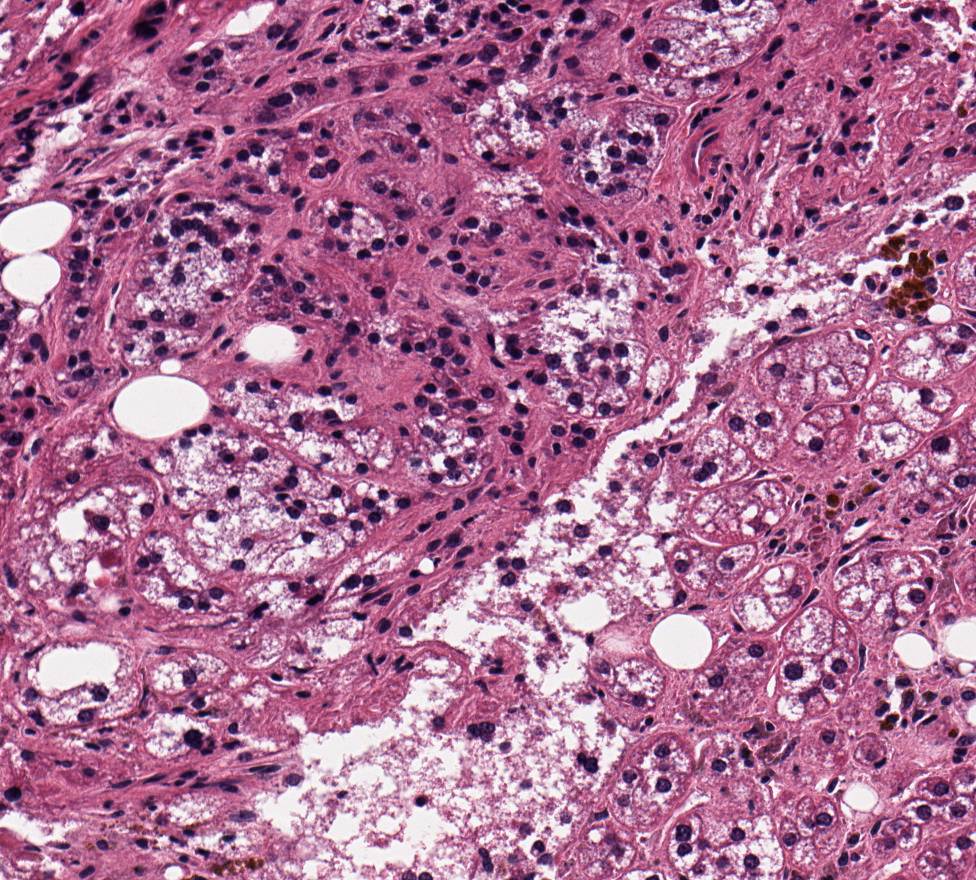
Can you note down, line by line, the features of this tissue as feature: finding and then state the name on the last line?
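Arrangement: rounded nests, each outlined by a thin fibrous septum, most regular lower right
Cytoplasm: mostly pale, finely vacuolated, foamy
Nuclei: small, round, darkly stained
Between nests: pink collagenous bands with spindle-shaped nuclei, broadest upper left and centre
Name: adrenal gland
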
